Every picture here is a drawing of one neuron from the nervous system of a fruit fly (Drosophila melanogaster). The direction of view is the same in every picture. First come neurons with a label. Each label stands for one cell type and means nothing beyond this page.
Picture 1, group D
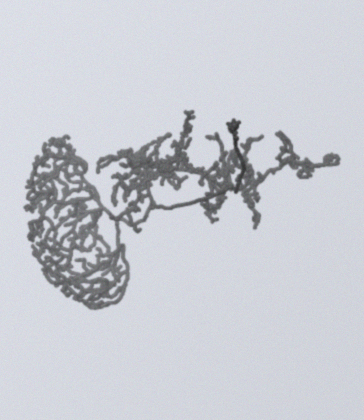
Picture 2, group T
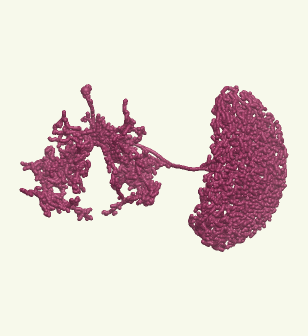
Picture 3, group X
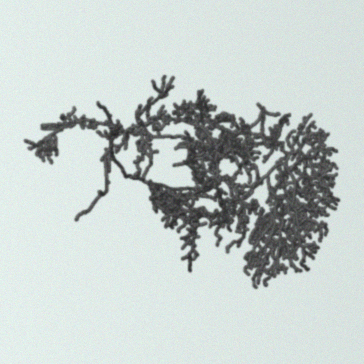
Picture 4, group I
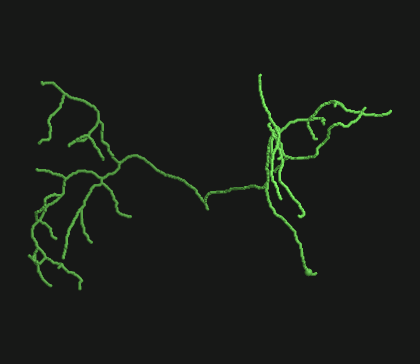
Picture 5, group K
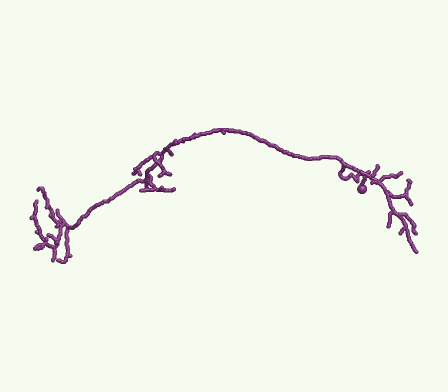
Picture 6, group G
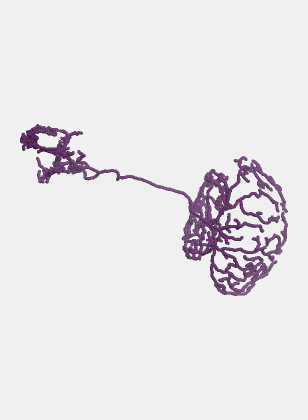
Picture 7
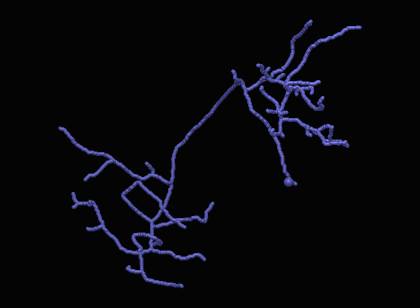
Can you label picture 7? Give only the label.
group I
